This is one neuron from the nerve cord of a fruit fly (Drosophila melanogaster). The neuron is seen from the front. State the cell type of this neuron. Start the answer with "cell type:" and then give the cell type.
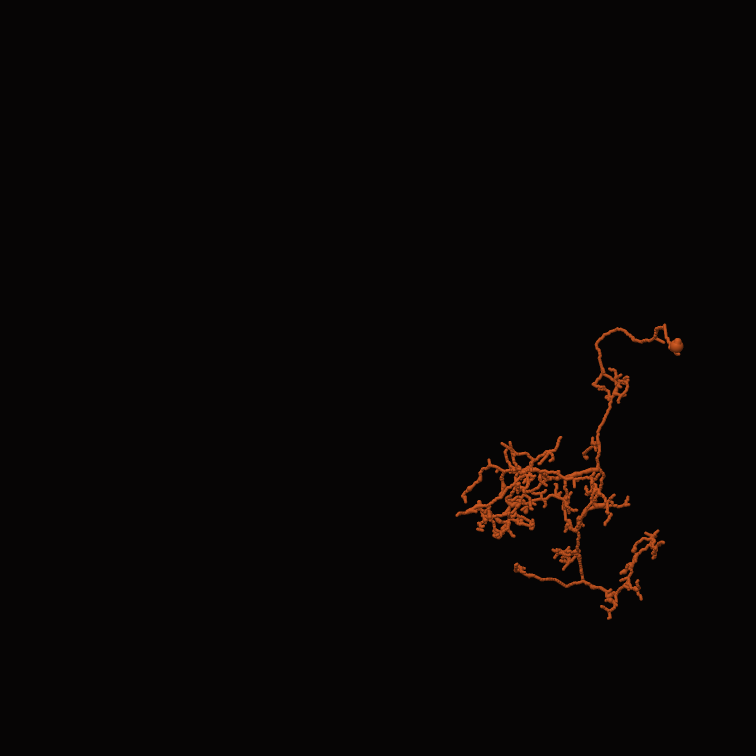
cell type: IN19A059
